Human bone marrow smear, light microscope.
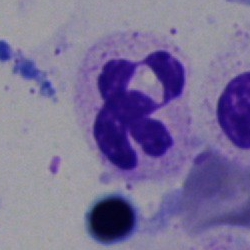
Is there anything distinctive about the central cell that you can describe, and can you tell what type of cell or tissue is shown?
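Let me count the lobes of the nucleus: four, and they're joined to one another. The chromatin looks dark purple and tightly condensed. There's plenty of cytoplasm, pale pinkish-lilac, and I can make out fine pinkish-purple granules in it. I'd call it a segmented neutrophil.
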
